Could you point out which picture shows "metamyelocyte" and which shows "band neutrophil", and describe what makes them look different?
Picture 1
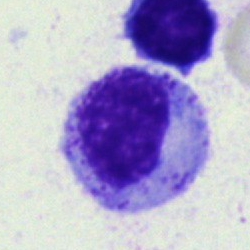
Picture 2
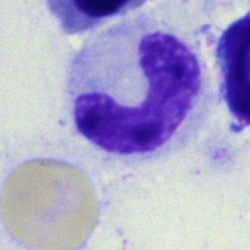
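The metamyelocyte is in picture 1 and the band neutrophil in picture 2. Both cells have a roughly round outline, the band neutrophil's with a smooth edge. In the metamyelocyte the nucleus is a single unlobed mass set off-centre toward the upper left, whereas in the band neutrophil it is a curved, horseshoe-like band whose hollow opens toward the upper left.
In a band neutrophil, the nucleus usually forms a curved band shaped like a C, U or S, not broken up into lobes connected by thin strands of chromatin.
The band neutrophil's chromatin stains deep purple with a clumped, mottled texture, and no nucleoli are visible.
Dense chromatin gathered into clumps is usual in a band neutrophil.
The metamyelocyte's cytoplasm is pale greyish blue, with scattered purple granules mostly near the cell edge and a paler zone beside the nucleus on its right; the band neutrophil's is plentiful and pale grey-blue, filling the hollow of the nucleus.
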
